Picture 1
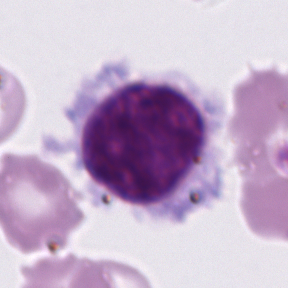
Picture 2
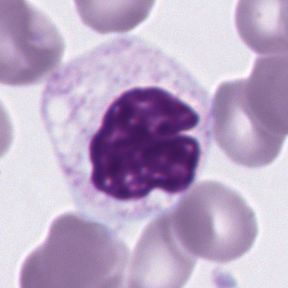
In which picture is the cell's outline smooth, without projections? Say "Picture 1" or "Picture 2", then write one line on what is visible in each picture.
Picture 2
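In picture 1: The cell's outline is irregular, with fine ragged projections around its edge.
In picture 2: The cell outline is broadly rounded without surface projections.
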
